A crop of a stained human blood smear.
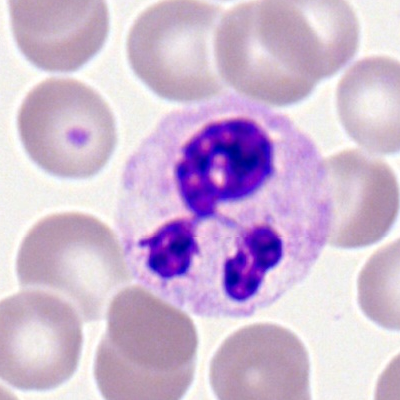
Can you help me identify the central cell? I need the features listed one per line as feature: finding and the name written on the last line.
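Nucleus: three separate lobes
Lobe links: thin threads of nuclear material
Chromatin: dark purple, coarsely clumped
Cytoplasm: fine, faint lilac granules
Name: segmented neutrophil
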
